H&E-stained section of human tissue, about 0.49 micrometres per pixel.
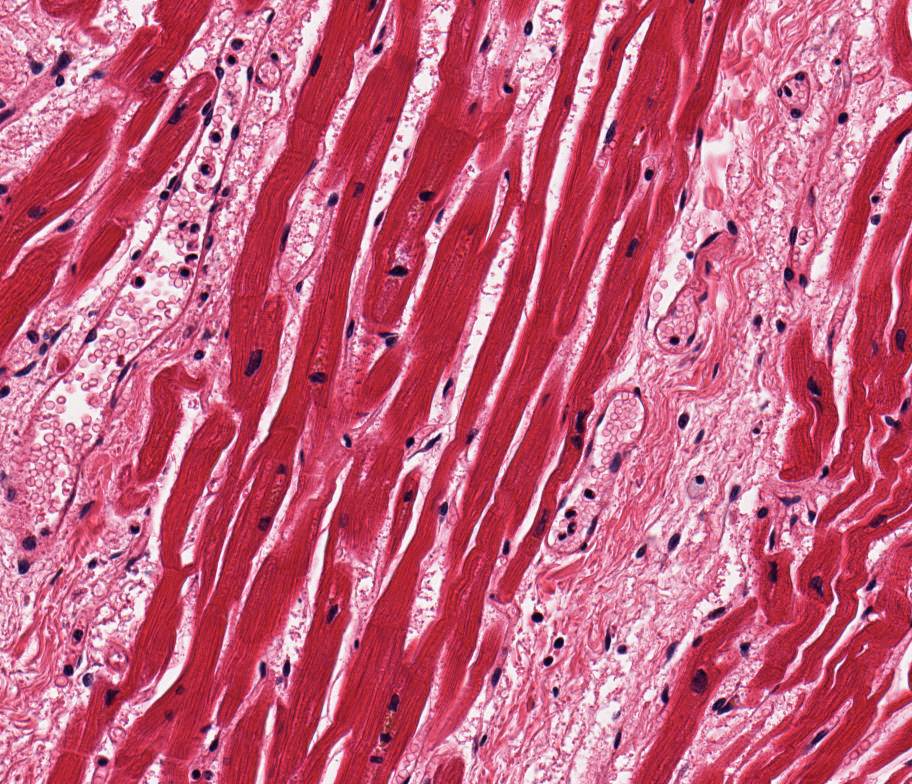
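Left ventricle of the heart. First, long muscle fibres run in parallel bands obliquely from lower left to upper right. Next, the fibres branch and join their neighbours. Each fibre holds oval, centrally placed nuclei. Last, small golden-brown granules sit beside some nuclei in fibres near the centre.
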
